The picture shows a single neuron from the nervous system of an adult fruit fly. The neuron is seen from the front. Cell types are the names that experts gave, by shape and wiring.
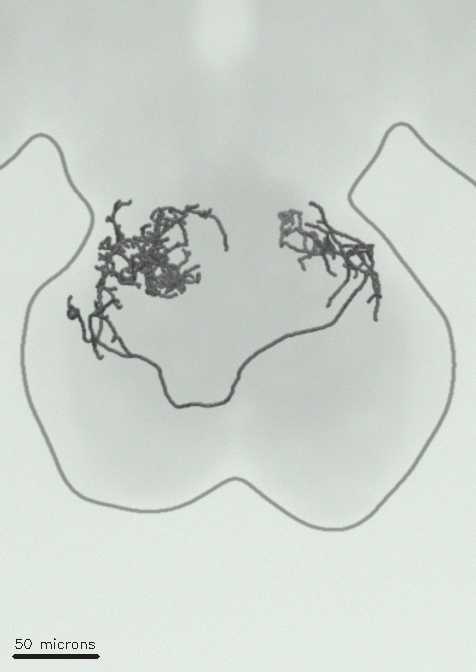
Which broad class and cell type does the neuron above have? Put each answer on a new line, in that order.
nerve-cord intrinsic neuron
INXXX076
